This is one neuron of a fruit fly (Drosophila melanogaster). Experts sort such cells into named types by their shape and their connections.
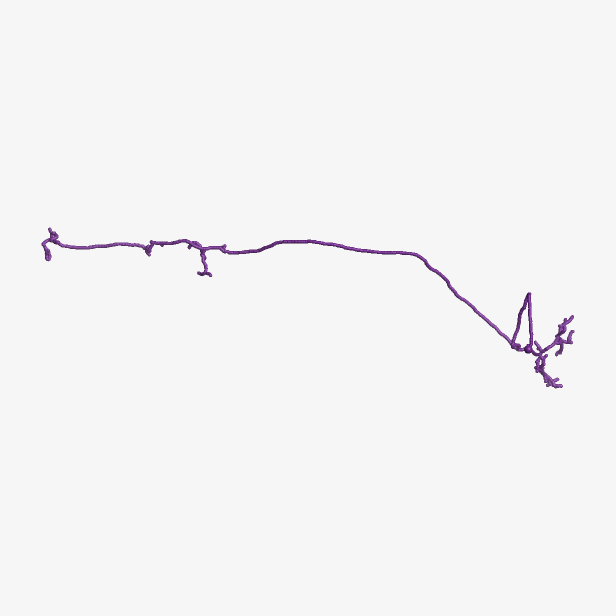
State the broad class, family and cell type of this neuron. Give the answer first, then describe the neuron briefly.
Its broad class is descending neuron. Its family is hemilineage LB12. Its cell type is DNg02_c. The cell body is on the right of the picture. In this view it is more than twice as wide as it is tall.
